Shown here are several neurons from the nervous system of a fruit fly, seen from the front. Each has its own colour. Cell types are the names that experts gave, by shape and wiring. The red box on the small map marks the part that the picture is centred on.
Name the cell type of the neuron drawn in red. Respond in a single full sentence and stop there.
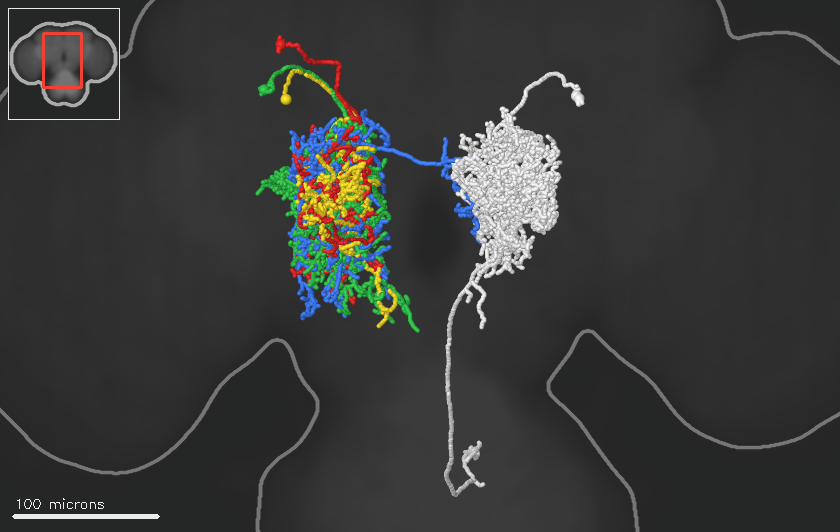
By cell type, this neuron is classified as LAL019.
